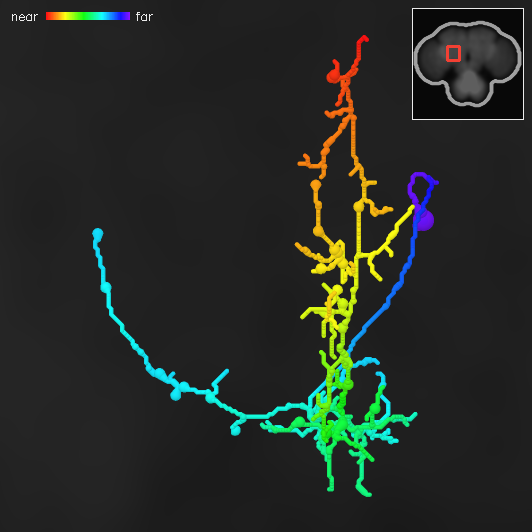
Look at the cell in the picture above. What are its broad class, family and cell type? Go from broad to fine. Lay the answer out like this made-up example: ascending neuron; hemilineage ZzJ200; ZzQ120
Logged: central-brain intrinsic neuron; hemilineage DM5_ventral; WED157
